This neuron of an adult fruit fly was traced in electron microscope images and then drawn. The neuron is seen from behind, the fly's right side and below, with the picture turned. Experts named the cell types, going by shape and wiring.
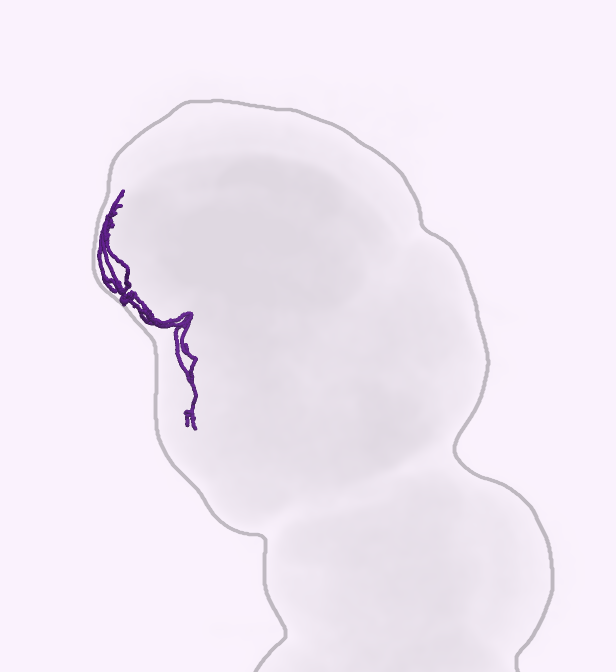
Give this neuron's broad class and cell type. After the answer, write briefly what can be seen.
It is a central-brain intrinsic neuron. Its cell type is SLP463. The cell body can be seen on the left of the picture. In this view it is taller than it is wide.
